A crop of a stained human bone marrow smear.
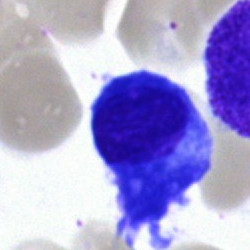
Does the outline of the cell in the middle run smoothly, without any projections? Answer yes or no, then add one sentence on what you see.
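No. Irregular tag-like projections of cytoplasm hang from the lower edge of the cell.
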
